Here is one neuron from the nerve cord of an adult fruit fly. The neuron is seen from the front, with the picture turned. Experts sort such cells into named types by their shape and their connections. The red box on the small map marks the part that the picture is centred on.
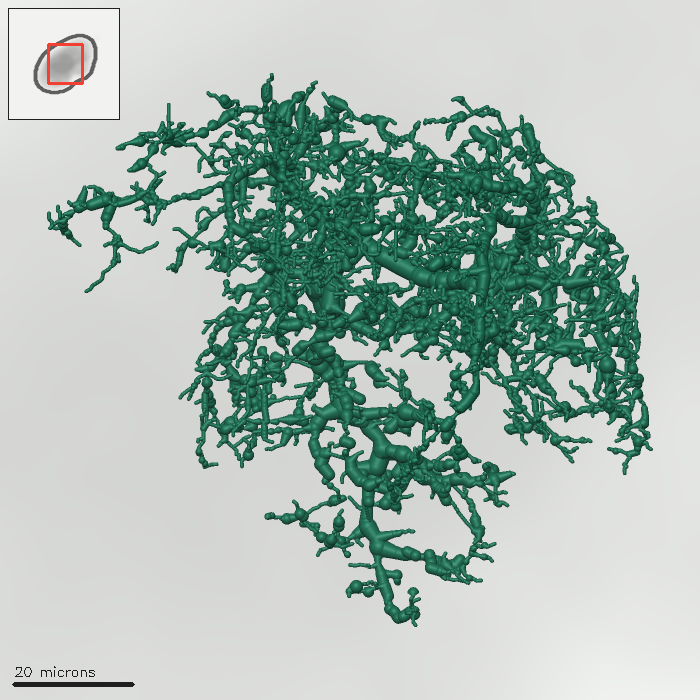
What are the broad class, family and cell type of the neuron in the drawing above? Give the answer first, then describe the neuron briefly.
This is a nerve-cord intrinsic neuron. The family is hemilineage 19A. It is of cell type IN19A015. From left to right in the picture it spans about 100 microns. More than a hundred branch ends can be seen.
